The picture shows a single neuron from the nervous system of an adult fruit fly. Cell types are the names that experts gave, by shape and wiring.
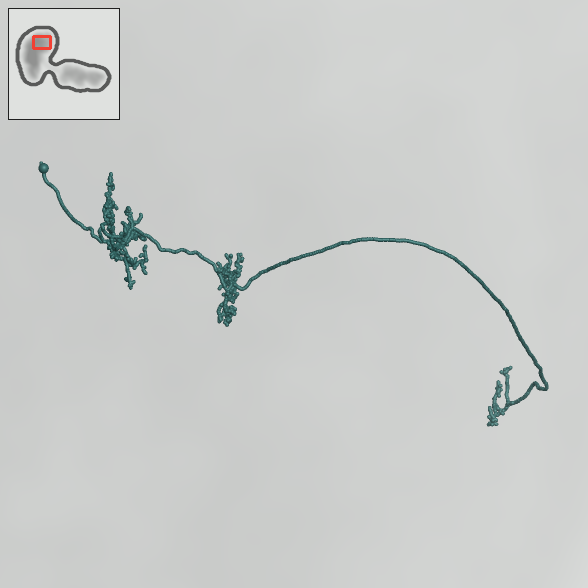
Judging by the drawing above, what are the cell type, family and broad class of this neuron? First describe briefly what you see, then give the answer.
It lies in the brain. The cell body can be seen at the upper left of the picture. Its cell type is Tm6. The family is Tm. This is an optic-lobe intrinsic neuron.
